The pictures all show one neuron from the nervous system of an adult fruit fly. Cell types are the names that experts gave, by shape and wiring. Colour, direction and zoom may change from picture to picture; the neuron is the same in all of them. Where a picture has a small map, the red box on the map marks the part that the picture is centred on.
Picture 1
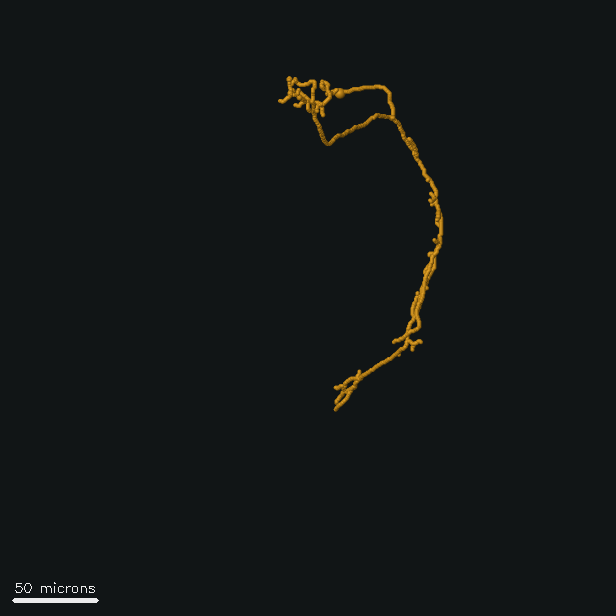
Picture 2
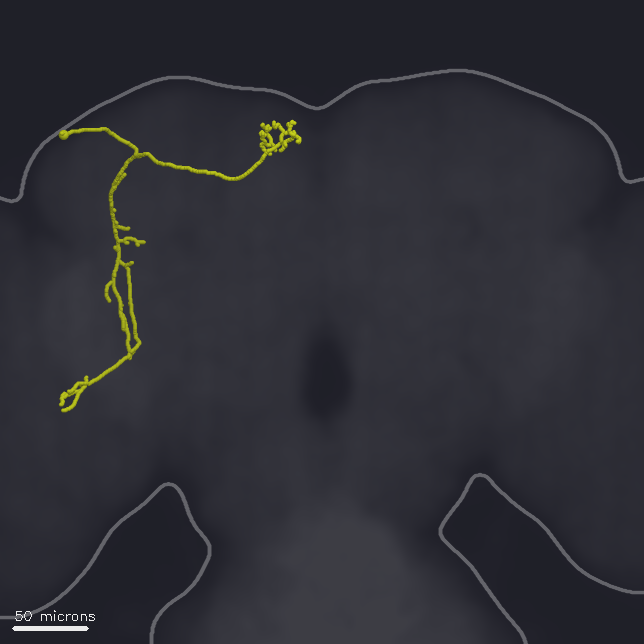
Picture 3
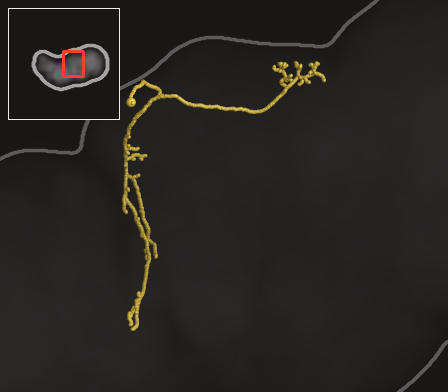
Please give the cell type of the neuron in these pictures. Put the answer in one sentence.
The cell type is SMP217.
